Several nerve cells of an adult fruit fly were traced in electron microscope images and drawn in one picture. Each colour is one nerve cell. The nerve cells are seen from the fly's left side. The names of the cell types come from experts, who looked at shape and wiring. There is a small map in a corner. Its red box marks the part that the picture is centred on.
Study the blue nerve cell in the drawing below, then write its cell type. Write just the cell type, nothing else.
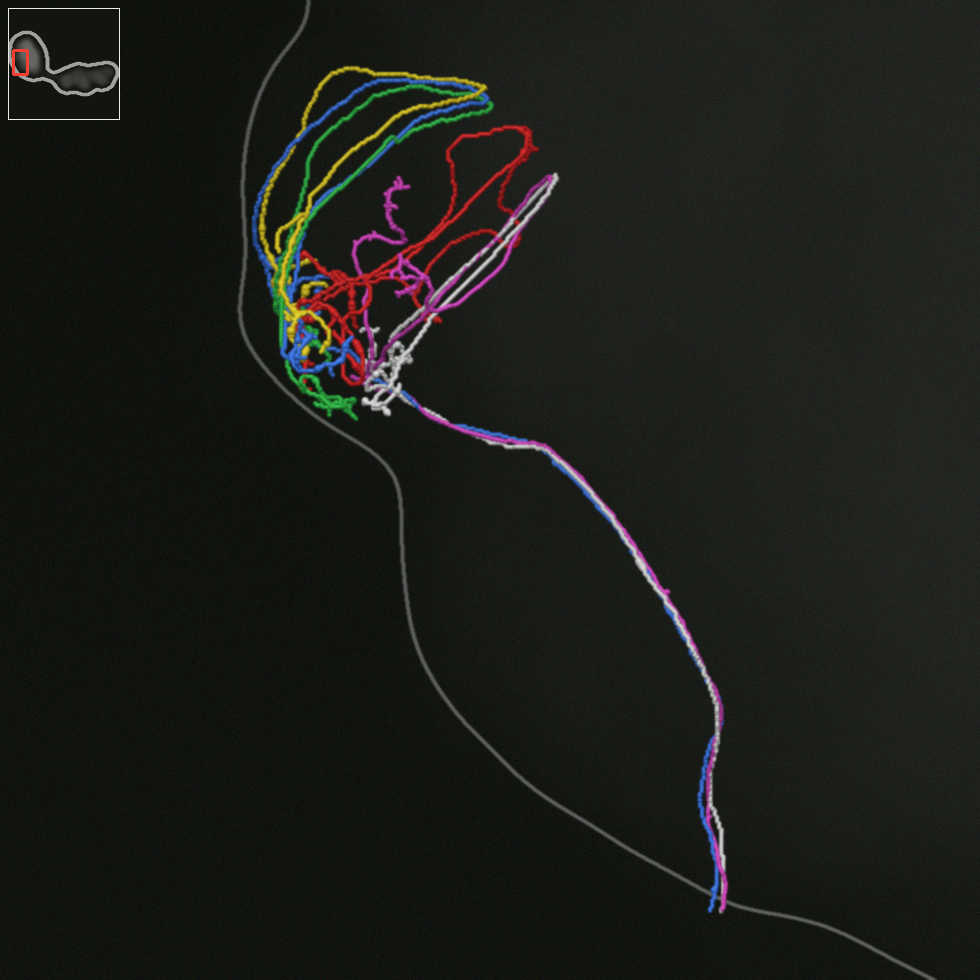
ORN_VA7l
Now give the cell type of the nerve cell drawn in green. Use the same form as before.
ORN_VA3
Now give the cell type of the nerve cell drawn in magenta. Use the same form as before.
ORN_VM7v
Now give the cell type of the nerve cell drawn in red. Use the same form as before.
ORN_VA2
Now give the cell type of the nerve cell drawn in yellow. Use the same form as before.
ORN_VA7m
